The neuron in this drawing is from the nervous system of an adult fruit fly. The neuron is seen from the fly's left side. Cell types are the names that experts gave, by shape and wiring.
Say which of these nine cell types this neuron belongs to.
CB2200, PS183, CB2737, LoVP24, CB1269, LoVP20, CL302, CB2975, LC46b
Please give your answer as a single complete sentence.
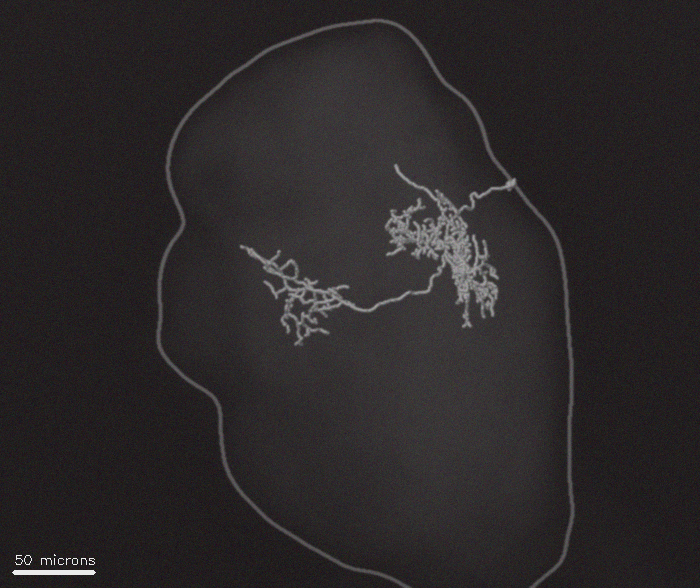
This neuron carries the cell type designation PS183.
